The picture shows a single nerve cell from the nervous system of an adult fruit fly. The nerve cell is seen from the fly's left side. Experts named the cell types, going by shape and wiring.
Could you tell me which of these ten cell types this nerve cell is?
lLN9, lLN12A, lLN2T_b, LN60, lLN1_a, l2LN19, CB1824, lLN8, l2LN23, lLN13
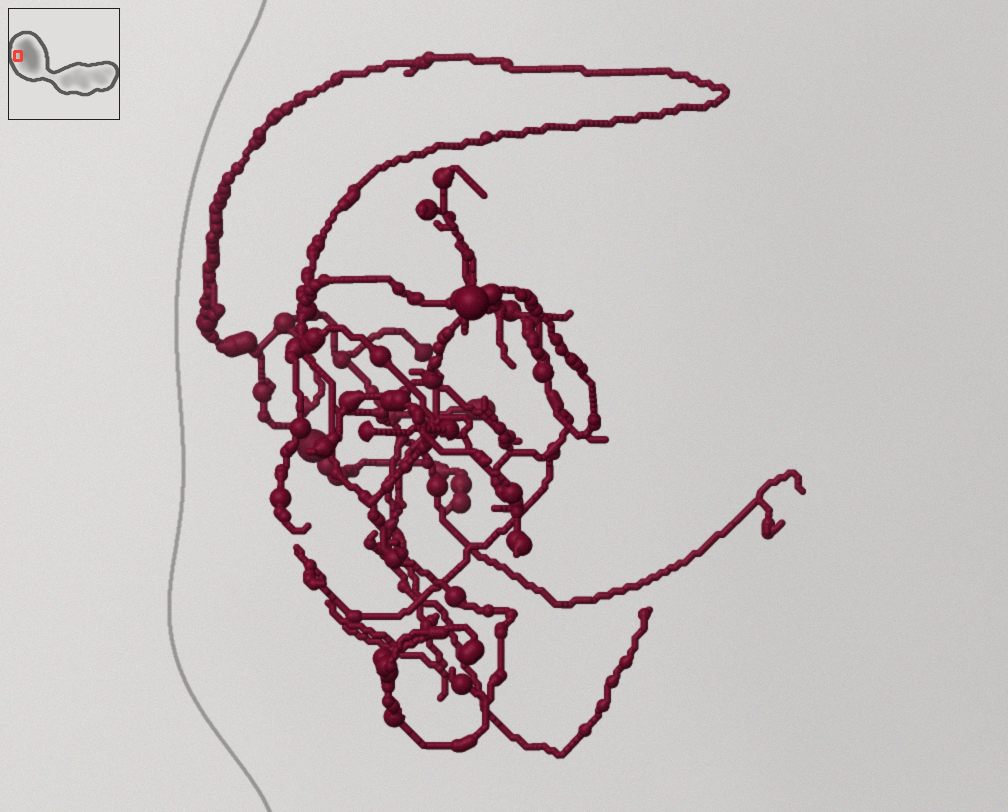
lLN9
